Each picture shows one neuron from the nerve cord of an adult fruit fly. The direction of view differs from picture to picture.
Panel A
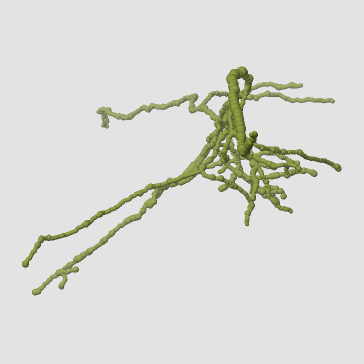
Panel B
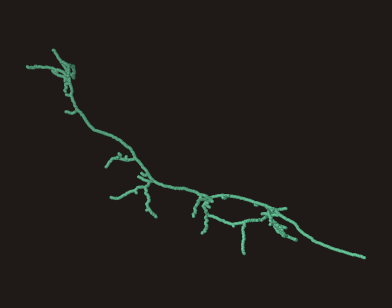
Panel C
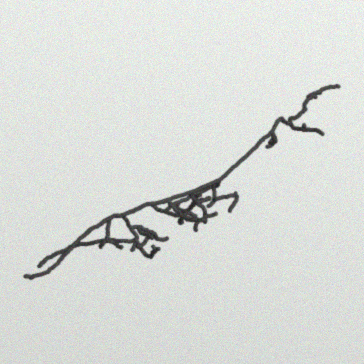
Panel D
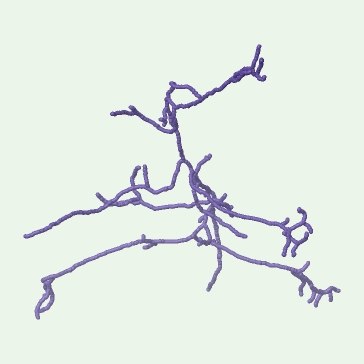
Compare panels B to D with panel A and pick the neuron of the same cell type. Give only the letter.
C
